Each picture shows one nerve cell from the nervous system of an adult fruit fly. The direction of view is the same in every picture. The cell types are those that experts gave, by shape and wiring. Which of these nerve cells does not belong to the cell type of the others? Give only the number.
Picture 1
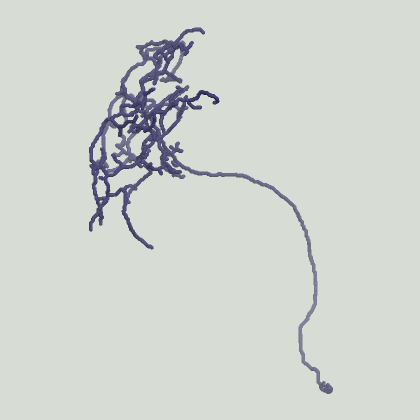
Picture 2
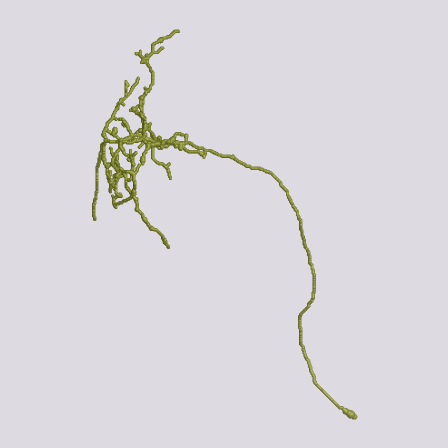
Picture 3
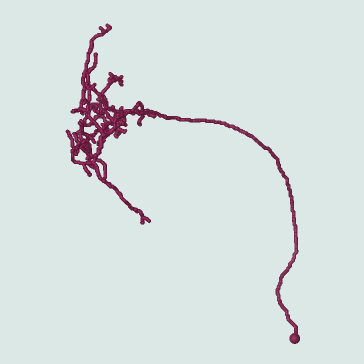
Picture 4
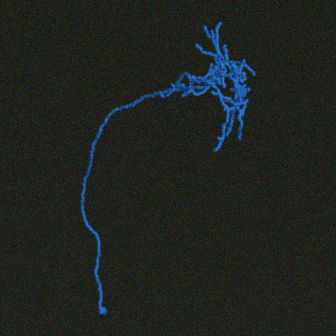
1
